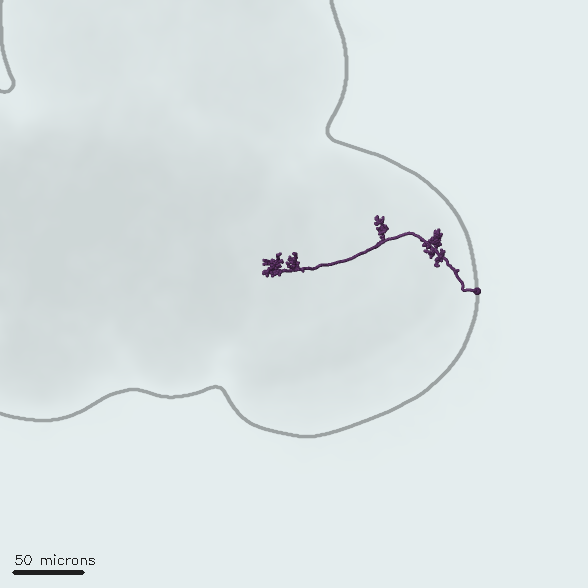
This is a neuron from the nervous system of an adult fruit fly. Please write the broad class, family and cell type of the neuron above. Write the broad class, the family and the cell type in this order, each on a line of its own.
optic-lobe intrinsic neuron
TmY
TmY17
